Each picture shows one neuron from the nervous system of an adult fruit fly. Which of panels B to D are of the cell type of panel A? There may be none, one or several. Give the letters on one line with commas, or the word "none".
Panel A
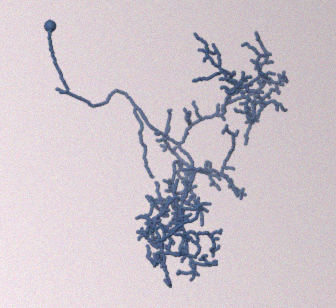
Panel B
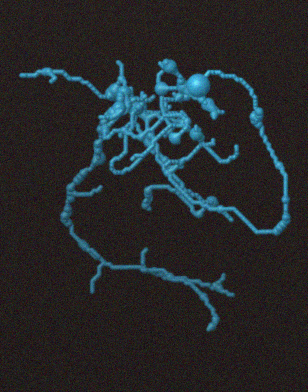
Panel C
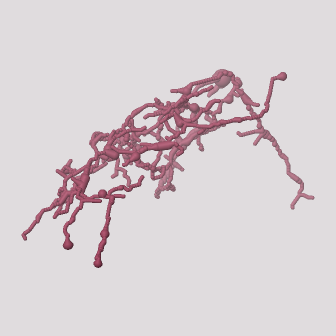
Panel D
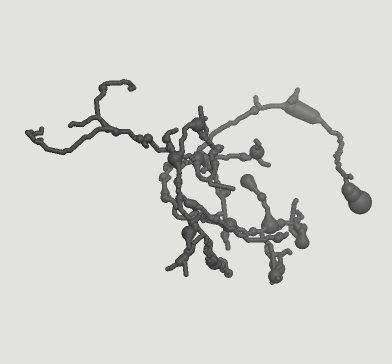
none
